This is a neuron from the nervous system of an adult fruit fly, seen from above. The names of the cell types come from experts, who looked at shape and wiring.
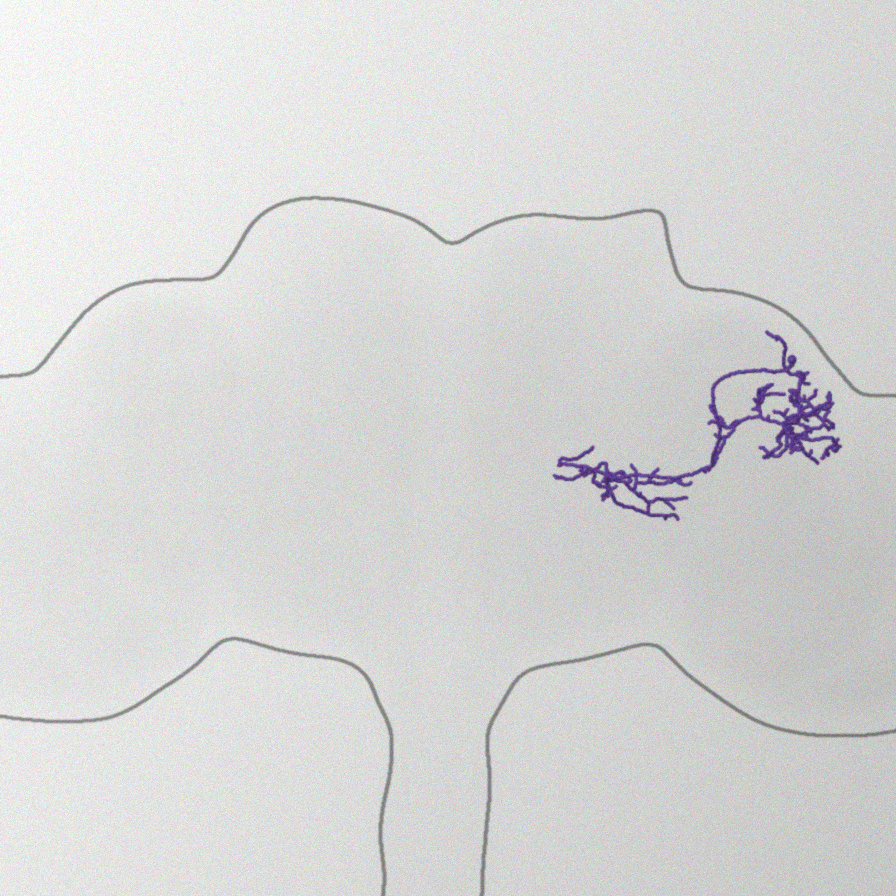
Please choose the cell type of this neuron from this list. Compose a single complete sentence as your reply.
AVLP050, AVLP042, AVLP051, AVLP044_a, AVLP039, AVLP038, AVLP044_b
The neuron is categorized under cell type AVLP051.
